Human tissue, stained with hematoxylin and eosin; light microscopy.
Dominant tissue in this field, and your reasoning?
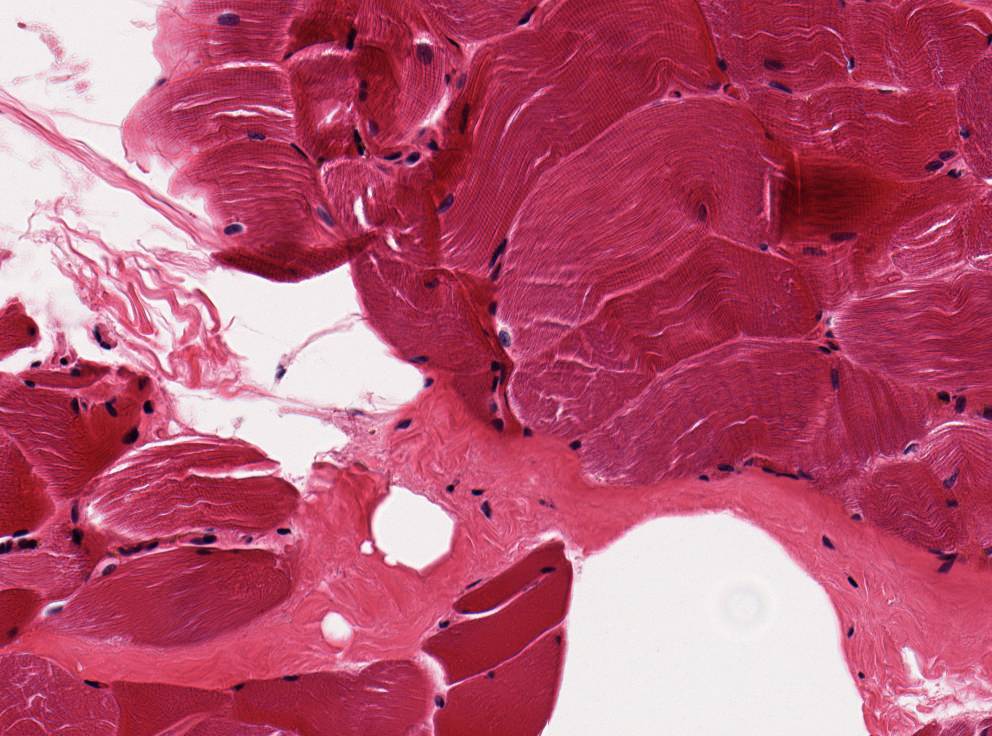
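Skeletal muscle, taken point by point. Distribution: closely packed muscle fibres fill most of the upper half and the right side of the field. Striations: fine, regular and transverse along the fibres. Nuclei: small, dark purple, flattened or elongated, lying at the fibre edges just beneath the borders.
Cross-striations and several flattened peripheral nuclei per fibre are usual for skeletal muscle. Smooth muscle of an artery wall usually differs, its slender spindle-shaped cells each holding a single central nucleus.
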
